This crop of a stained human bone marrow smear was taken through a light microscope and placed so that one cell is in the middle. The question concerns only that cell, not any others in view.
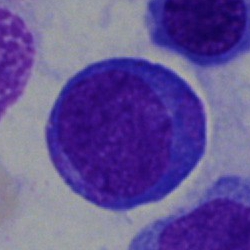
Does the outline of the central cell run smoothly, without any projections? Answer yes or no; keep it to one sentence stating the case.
Yes, neither ragged parts nor projections, blebs or tags mark the edge of the cell.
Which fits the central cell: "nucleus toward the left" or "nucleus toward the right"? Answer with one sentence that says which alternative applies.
Toward the left side of the cell sits its nucleus.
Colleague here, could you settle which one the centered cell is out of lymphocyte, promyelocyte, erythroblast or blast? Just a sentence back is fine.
What sits at the centre of this crop is a blast.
